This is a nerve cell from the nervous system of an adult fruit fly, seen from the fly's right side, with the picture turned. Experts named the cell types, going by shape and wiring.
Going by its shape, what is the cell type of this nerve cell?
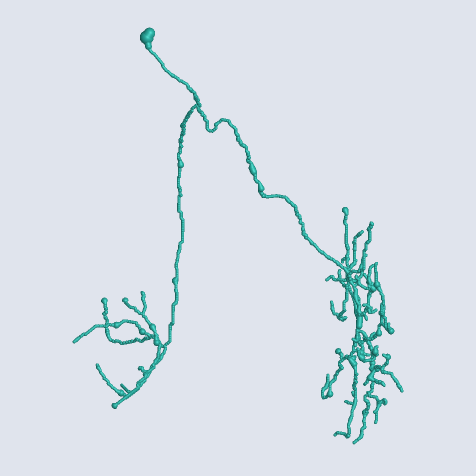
LC25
